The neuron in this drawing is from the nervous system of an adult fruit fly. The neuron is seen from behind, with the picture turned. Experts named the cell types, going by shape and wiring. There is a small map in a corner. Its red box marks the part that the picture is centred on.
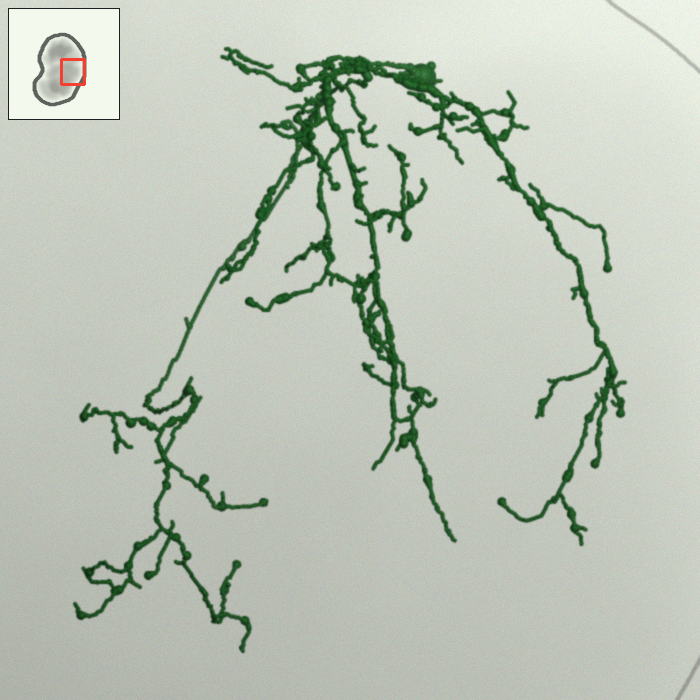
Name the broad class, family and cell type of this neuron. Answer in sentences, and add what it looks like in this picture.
This is a central-brain intrinsic neuron. Its family is hemilineage SLPav1_medial. The cell type is PLP064_a. As drawn here it is about as wide as it is tall.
